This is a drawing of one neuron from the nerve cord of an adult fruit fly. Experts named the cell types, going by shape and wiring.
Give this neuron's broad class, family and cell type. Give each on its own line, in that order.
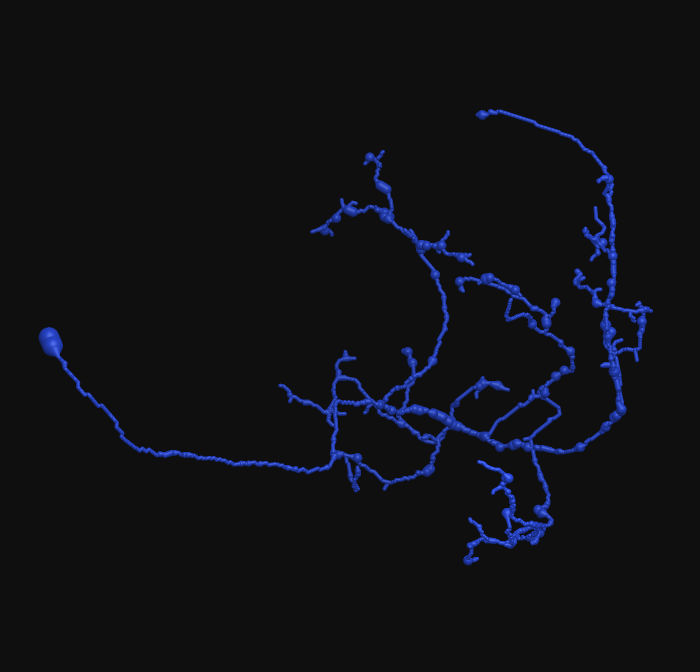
nerve-cord intrinsic neuron
hemilineage 13B
IN13B081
